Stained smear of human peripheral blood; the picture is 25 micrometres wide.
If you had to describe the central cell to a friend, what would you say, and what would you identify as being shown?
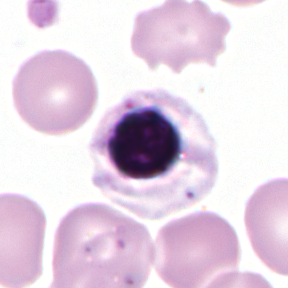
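Dense, very dark purple chromatin fills a nucleus that takes up less than half of the cell. Pale greyish-lavender cytoplasm surrounds it, with a few small purple granules scattered through it. The cell is a normoblast.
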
